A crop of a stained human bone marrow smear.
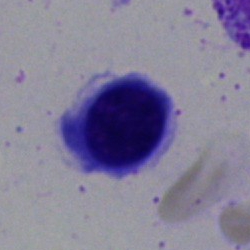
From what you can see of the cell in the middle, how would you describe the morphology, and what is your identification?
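The cell is roughly round, with a slightly uneven, ruffled edge at its upper left. Its nucleus lies off-centre, toward the right side. The chromatin is dense and stains a very dark purple. The cytoplasm contains no granules. This cell is an erythroblast.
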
